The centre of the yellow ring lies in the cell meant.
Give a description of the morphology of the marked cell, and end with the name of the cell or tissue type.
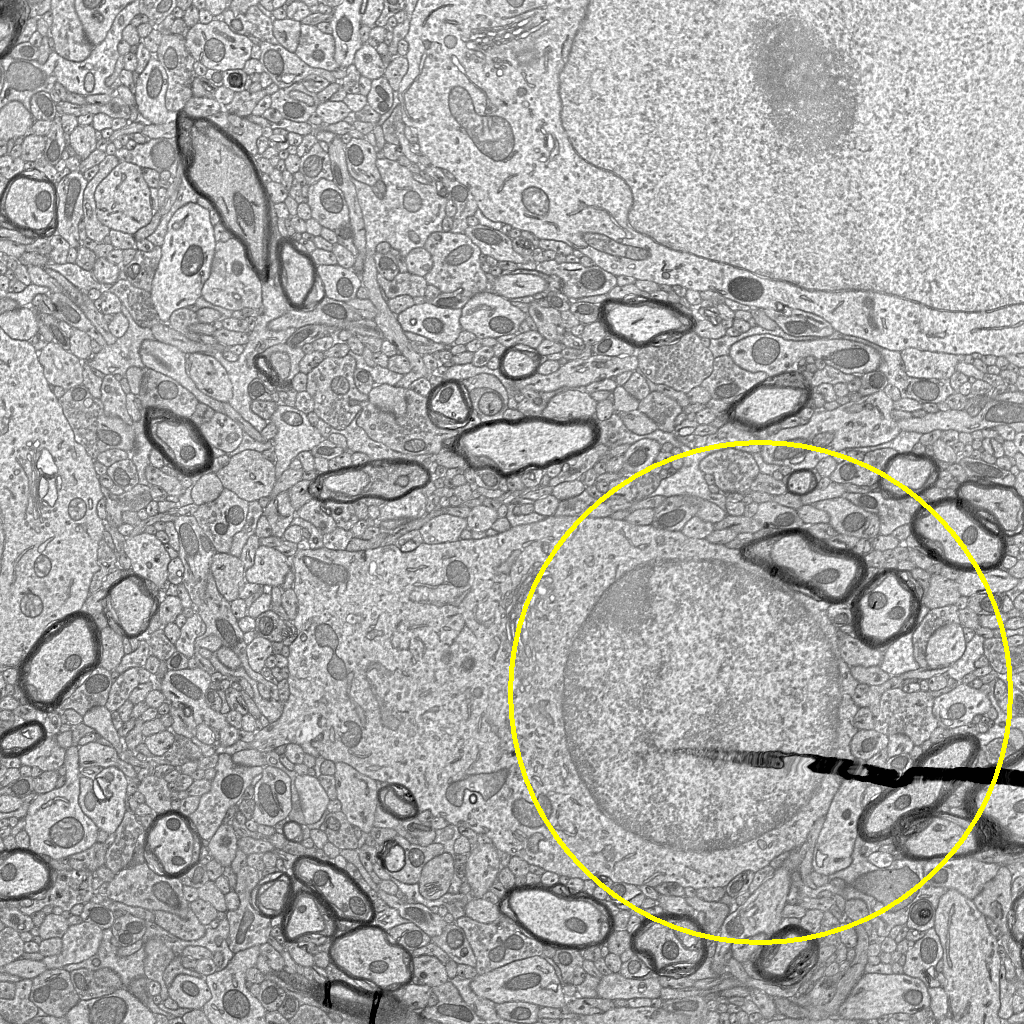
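See that nucleus? Big, round-to-oval, its whole outline inside the ring. Smooth envelope, no deep infoldings; chromatin fine and evenly dispersed, no large dark clumps along the envelope. And no prominent parallel stacks of rough endoplasmic reticulum in the cytoplasm. That's an oligodendrocyte.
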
